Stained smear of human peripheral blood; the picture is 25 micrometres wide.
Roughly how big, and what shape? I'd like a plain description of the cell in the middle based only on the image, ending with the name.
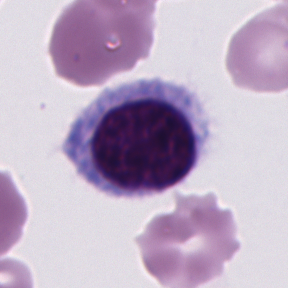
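Notice first the cell's border: fuzzy and finely frayed, not smooth. The cell measures about 13 by 10 micrometres. Its nucleus is round in outline, about 9 micrometres across, and fills about 60% of the cell's area. The nucleus sits off-centre toward the right, so the widest band of cytoplasm lies on the left. The nuclear edge is smooth, with no notch or indentation. Inside, the chromatin is dense and dark purple, with coarse clumps. What you have here is a hairy cell.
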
